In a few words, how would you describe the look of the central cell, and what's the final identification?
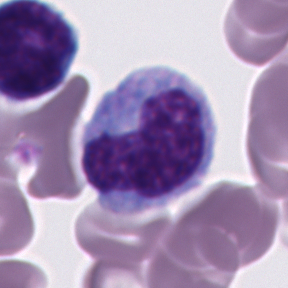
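Outline roughly round, smooth. Nucleus bean-shaped, notch facing upper left. Cytoplasm pale greyish blue, widest on the upper left side. Cell: monocyte.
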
